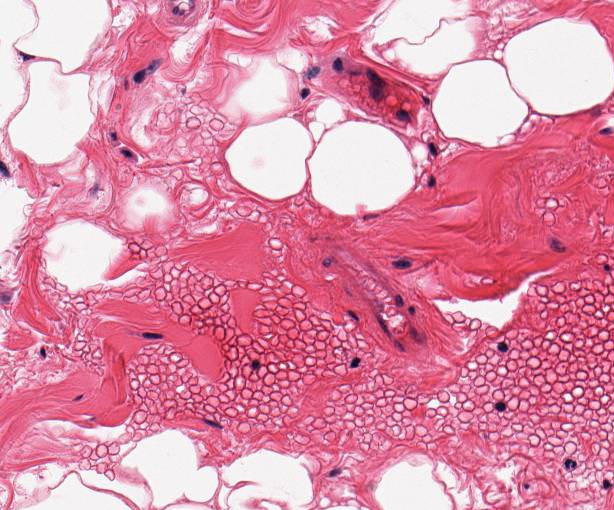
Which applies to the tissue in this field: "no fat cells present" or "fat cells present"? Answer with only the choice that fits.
Fat cells present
